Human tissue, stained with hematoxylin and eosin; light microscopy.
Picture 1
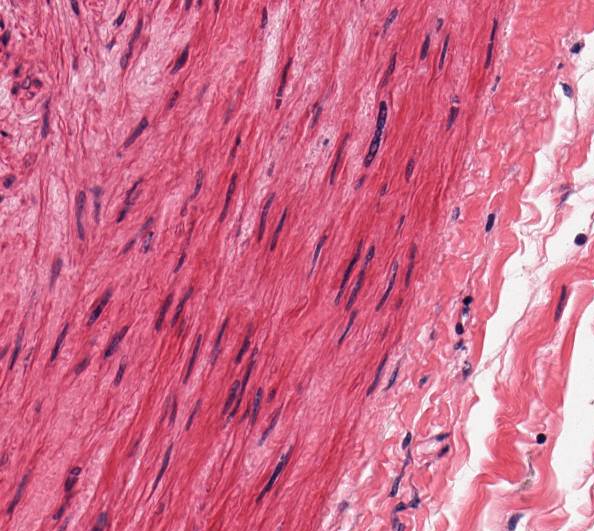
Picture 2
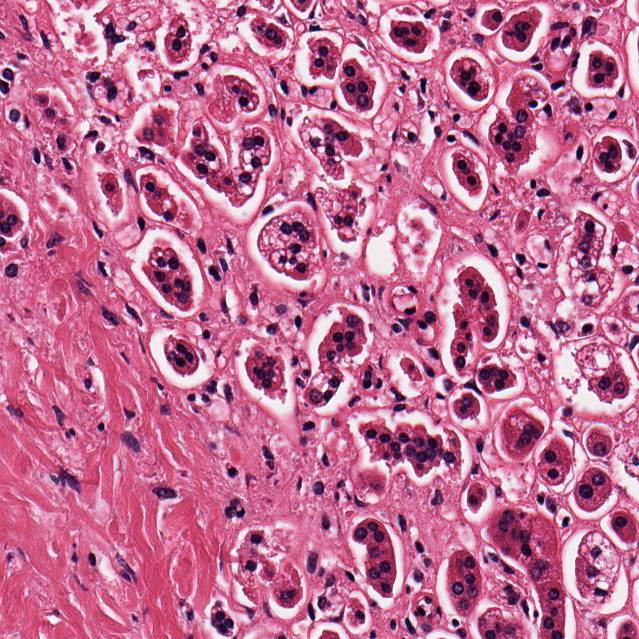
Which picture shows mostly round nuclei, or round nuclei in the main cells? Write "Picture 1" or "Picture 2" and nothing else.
Picture 2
